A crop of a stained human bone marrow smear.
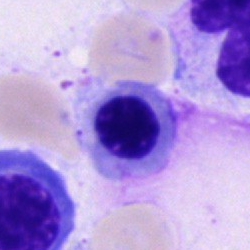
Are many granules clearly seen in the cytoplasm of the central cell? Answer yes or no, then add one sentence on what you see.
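No. The cytoplasm contains no visible granules.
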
